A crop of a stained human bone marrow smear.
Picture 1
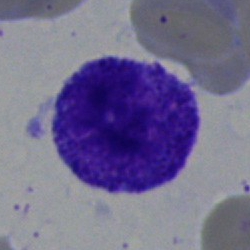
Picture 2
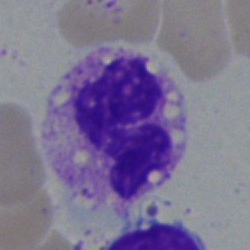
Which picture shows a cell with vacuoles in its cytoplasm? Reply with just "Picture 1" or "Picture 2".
Picture 2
